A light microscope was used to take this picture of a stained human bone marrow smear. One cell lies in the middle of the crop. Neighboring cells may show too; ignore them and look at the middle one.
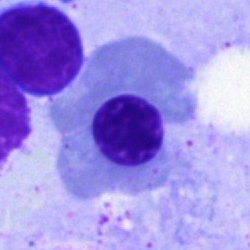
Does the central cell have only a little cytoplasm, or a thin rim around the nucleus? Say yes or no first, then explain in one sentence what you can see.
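No. The cytoplasm is abundant and pale greyish blue.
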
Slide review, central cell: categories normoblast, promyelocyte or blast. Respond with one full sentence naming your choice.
The cell that lies at the centre of the crop is a normoblast.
